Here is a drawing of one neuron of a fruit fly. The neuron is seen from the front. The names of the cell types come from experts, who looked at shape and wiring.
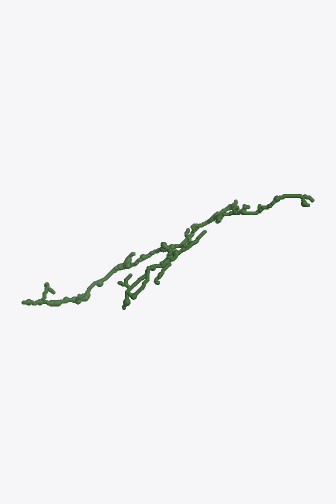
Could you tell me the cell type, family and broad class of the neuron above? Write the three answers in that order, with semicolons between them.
LgLG6; class gustatory; sensory neuron entering the nerve cord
